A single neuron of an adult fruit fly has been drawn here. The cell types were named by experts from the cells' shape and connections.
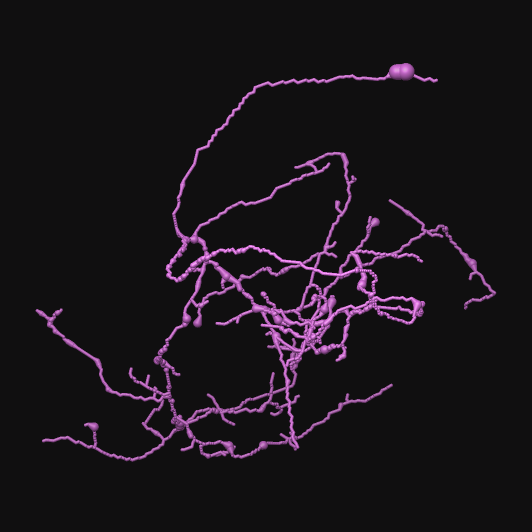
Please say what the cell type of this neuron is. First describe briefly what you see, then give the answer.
The cell body is at the upper right of the picture. The picture shows dozens of branch ends. Its broad class is central-brain intrinsic neuron. The cell type is CRE019.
